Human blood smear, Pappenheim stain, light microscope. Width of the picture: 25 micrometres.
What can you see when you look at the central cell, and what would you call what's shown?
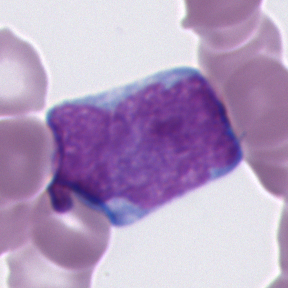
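Look first at the outline: it is angular, roughly rectangular, with straight edges. Now the chromatin is finely stippled and evenly spread, with no coarse dark clumps. You will find no vacuoles in the cytoplasm. At the lower left corner, notice a small knob jutting out. This cell is a myeloblast.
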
